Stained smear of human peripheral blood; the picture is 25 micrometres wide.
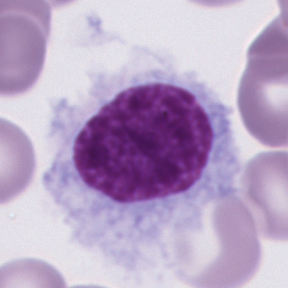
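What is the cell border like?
Ragged and frayed rather than smooth.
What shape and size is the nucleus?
Oval, about 12 by 10 micrometres, with a smooth edge and no lobes or deep notch.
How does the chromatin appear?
Dark purple, moderately clumped into blotchy patches.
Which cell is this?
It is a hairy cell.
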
